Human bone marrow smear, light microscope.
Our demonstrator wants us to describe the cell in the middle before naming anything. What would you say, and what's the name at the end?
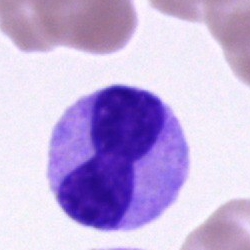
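Smooth, round outline on this one. The chromatin's dense and dark purple, with no nucleoli showing. It's a band neutrophil.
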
